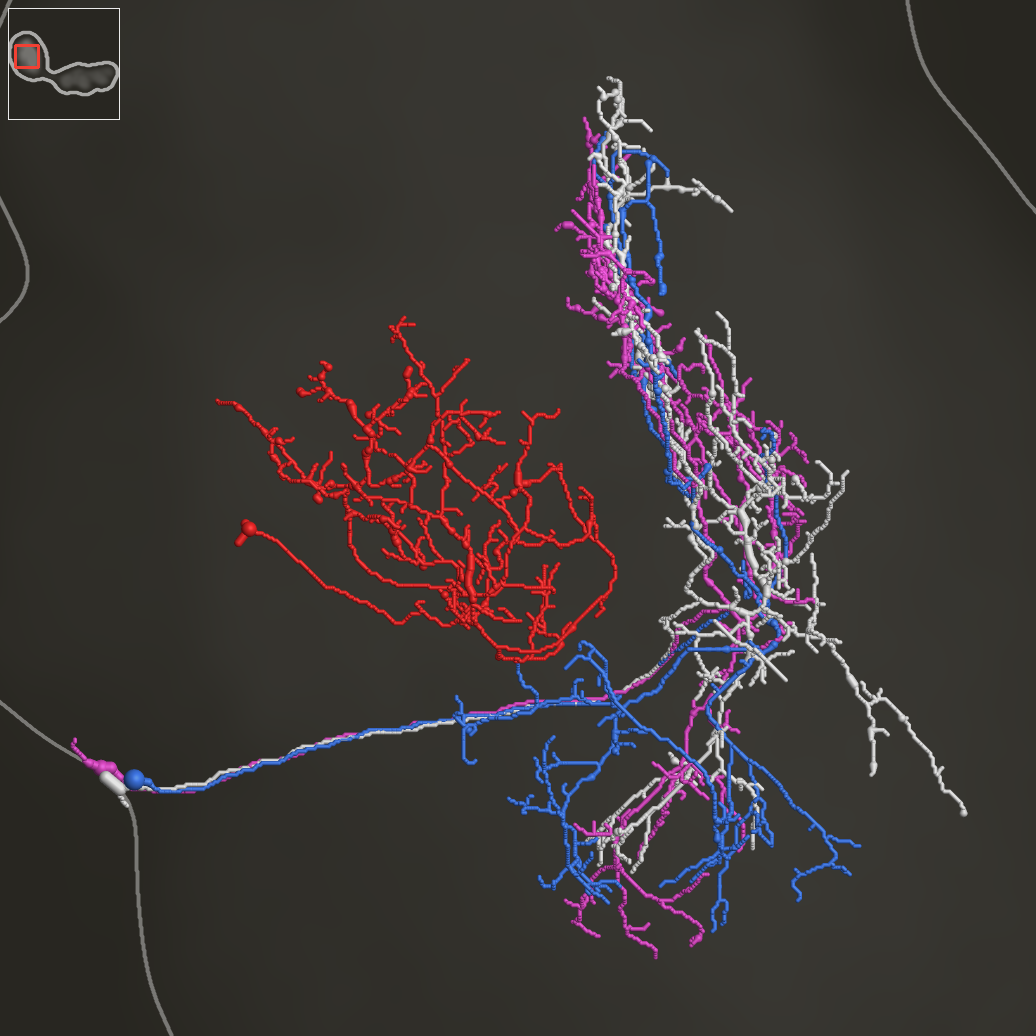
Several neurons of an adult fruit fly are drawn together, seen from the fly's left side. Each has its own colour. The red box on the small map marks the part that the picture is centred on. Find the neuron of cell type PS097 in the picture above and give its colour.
blue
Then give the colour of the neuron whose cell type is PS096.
white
